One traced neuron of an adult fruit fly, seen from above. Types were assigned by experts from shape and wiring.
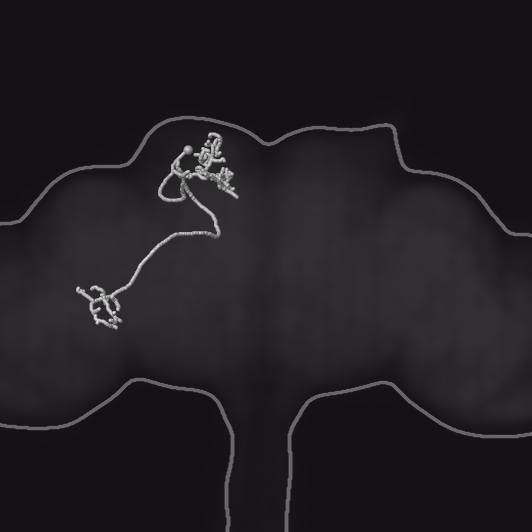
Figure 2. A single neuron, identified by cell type: CB2561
